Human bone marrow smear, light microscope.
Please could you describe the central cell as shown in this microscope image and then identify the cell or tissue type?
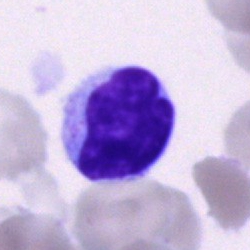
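Most of the central cell is taken up by the nucleus, which lies toward the right. Its chromatin is dark purple and clumped, with paler patches between the clumps, and no distinct nucleoli show. The cytoplasm contains no vacuoles. This cell is a lymphocyte.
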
